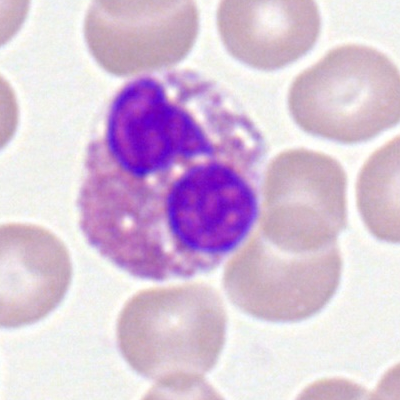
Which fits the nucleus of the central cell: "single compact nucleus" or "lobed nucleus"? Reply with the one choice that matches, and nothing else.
Lobed nucleus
